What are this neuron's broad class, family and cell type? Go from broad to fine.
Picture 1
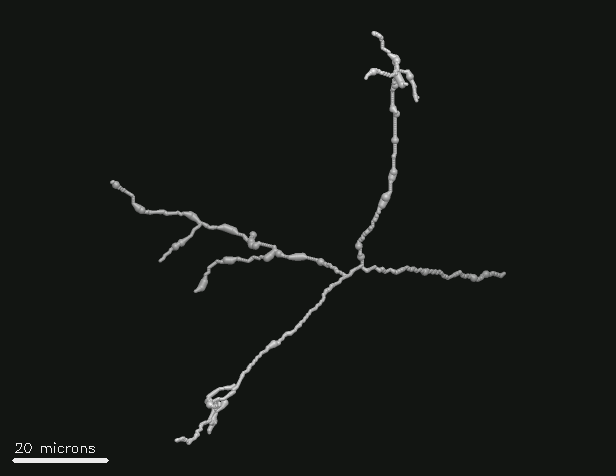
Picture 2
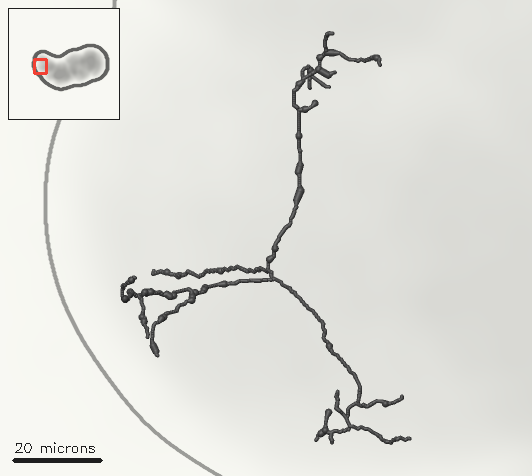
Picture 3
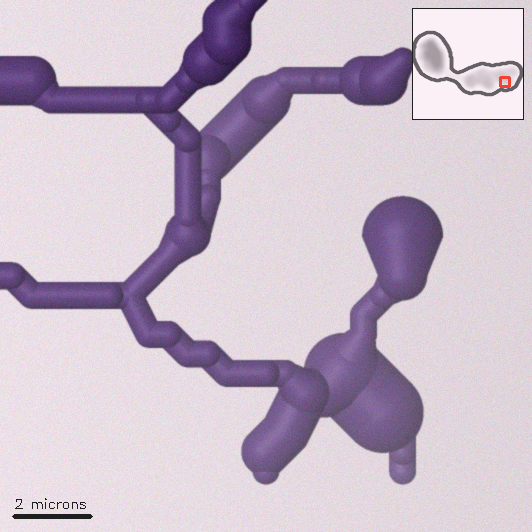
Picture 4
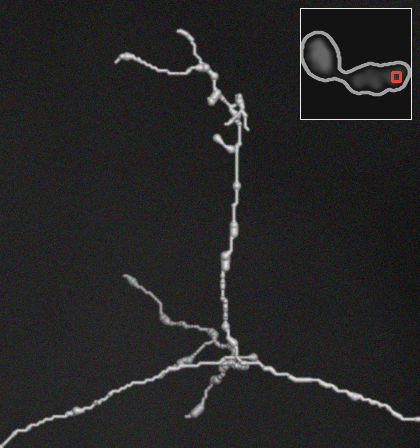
sensory neuron entering the nerve cord; class mechanosensory proprioceptive; SNpp50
